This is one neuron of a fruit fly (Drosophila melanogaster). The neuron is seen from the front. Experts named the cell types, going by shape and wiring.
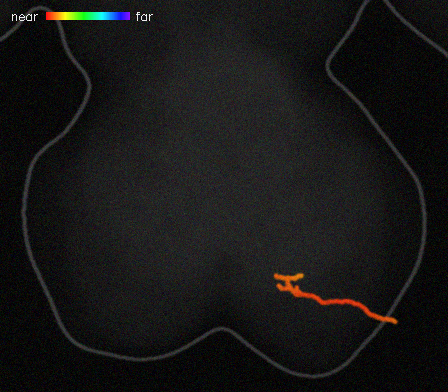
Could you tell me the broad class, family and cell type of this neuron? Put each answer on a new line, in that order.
sensory neuron entering the nerve cord
class mechanosensory tactile
SNta41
